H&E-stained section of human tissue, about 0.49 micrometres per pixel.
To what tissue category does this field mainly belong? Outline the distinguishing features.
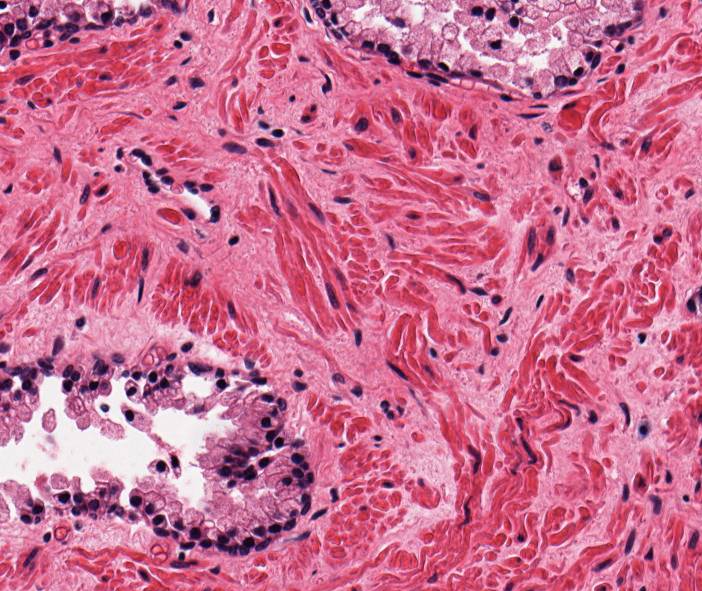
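Main tissue: fibromuscular stroma. Glands: two, at the lower left and cut partly along the top edge; stroma fills the rest. Muscle: smooth muscle bundles running in many directions, some cut lengthwise, others across.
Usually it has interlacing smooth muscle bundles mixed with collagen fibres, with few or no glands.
Between the red muscle bundles: paler pink fibrous connective tissue.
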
